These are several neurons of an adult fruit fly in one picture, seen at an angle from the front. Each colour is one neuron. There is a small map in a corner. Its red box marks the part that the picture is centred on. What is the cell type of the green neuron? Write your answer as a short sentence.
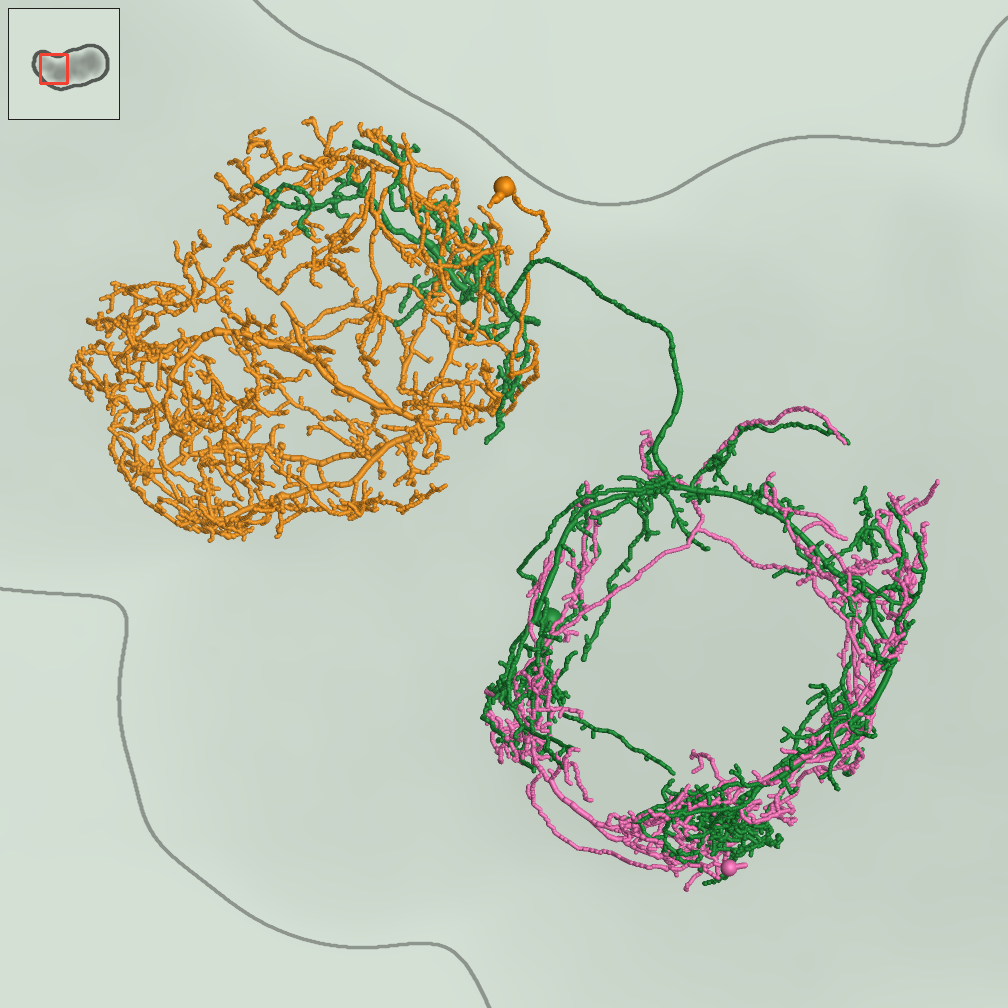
The cell type is IN03A009.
